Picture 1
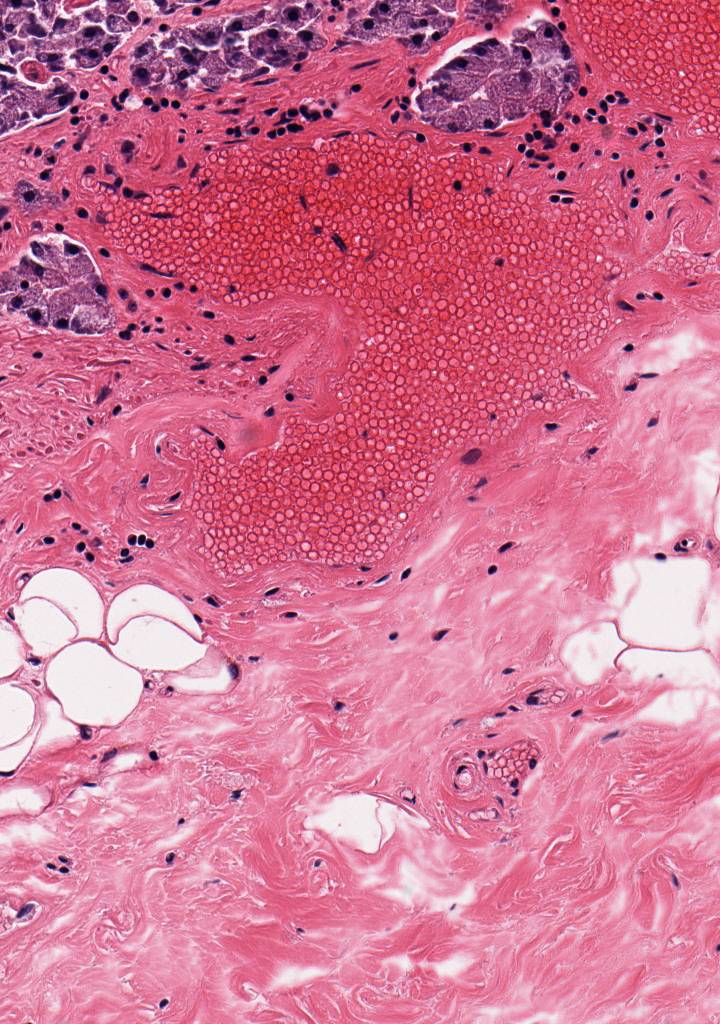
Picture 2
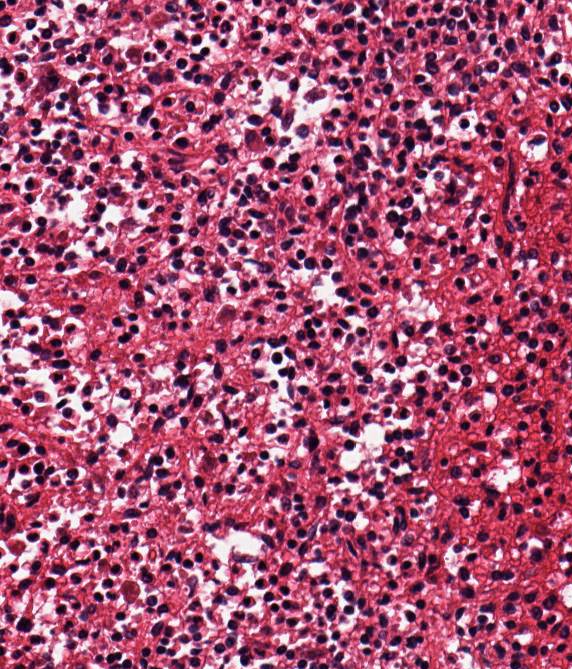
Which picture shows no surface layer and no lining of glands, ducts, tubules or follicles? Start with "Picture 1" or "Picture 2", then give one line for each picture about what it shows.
Picture 2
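Picture 1: Small clusters of purple-staining glandular epithelial cells lie at the upper left and along the top edge.
Picture 2: No epithelium lines any surface or space in the field.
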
